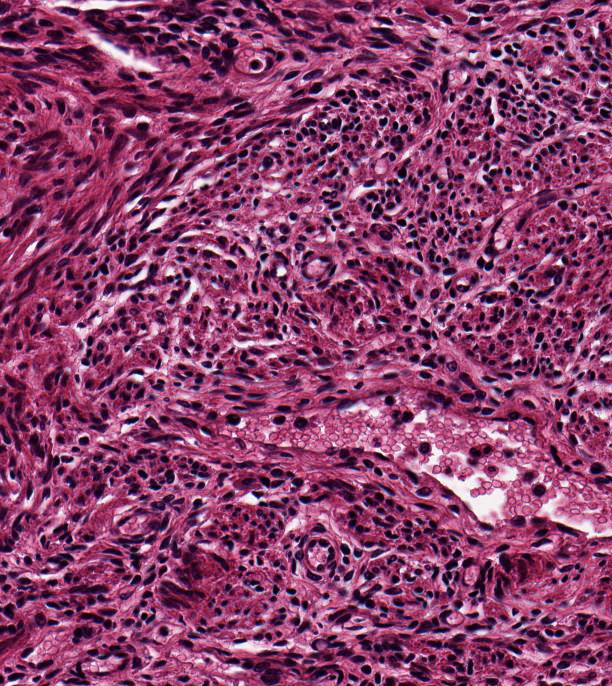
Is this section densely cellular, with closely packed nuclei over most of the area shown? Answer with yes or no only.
Yes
